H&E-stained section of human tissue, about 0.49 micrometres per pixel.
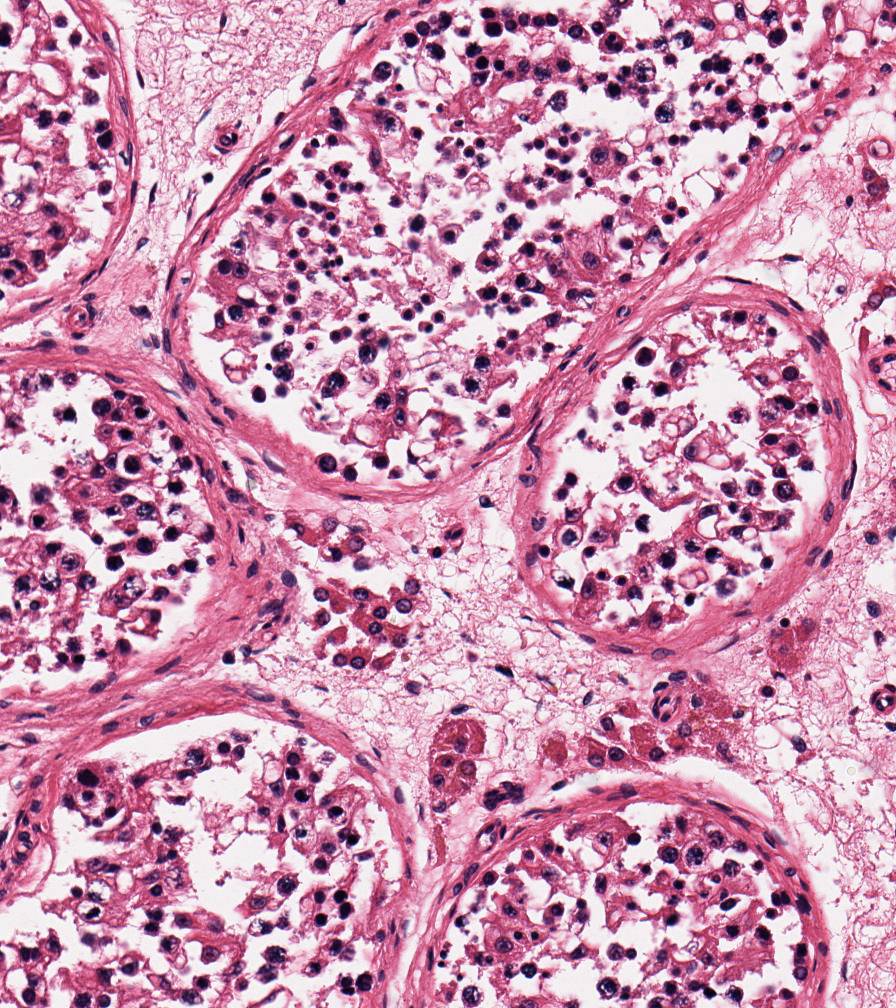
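Testis, H&E-stained section. Large rounded tubules cut in cross section occupy most of the field, separated by narrower strips of pale, loose, wispy interstitium. Many cells within the tubules have small, round, densely dark-staining nuclei. In several tubules, white clefts separate the contents from the inner surface of the wall.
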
